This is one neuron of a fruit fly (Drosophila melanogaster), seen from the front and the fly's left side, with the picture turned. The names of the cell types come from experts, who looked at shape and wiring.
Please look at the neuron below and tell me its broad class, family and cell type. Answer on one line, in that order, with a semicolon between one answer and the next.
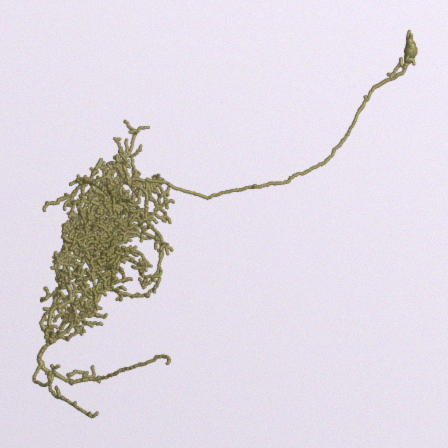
nerve-cord intrinsic neuron; hemilineage 06A; IN06A002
